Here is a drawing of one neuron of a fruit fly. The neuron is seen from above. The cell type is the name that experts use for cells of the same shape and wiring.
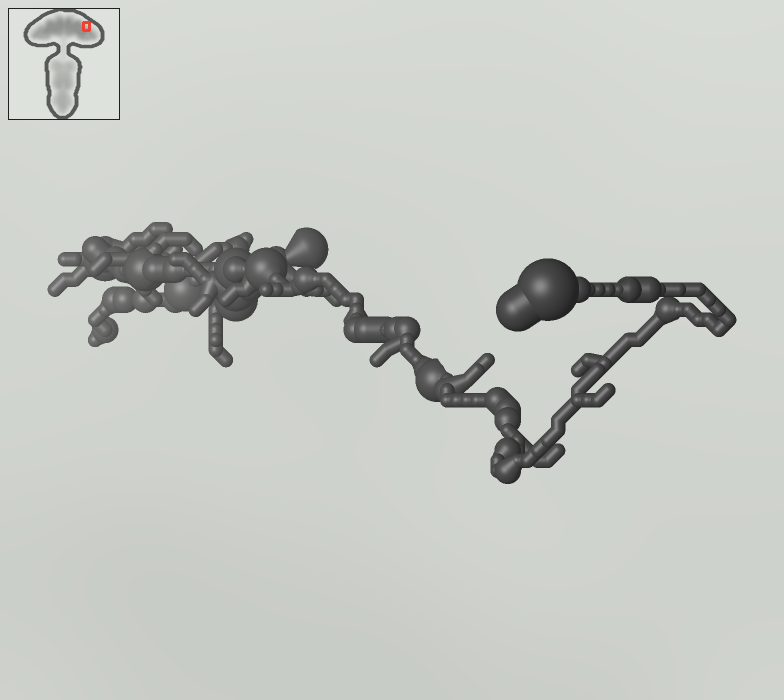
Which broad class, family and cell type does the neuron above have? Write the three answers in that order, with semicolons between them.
optic-lobe intrinsic neuron; Dm; Dm3c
